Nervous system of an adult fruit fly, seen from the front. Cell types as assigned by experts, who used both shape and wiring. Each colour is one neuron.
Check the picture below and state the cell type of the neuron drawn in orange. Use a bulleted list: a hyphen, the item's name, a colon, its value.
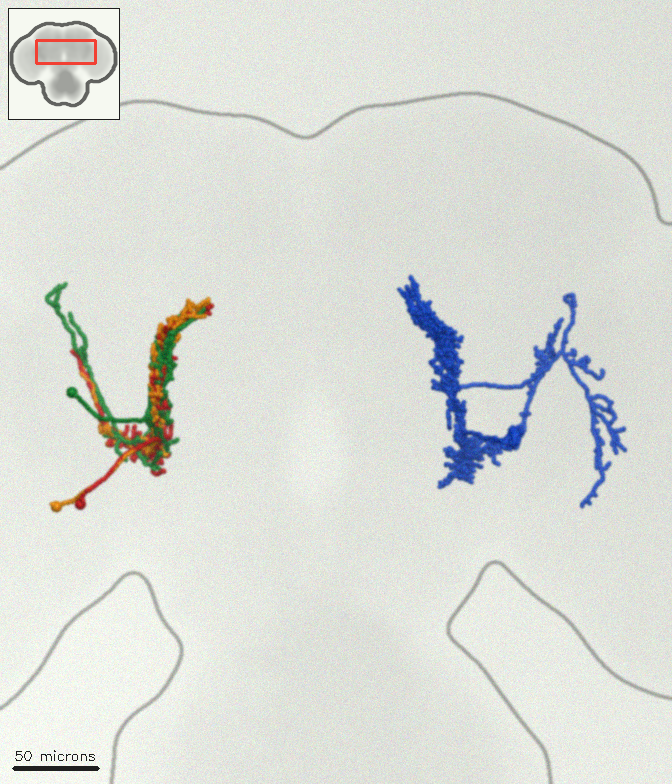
- cell type: LAL048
